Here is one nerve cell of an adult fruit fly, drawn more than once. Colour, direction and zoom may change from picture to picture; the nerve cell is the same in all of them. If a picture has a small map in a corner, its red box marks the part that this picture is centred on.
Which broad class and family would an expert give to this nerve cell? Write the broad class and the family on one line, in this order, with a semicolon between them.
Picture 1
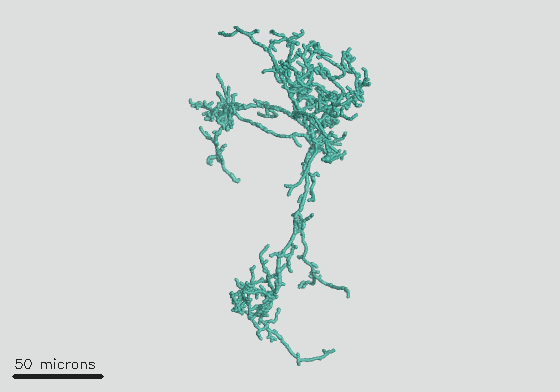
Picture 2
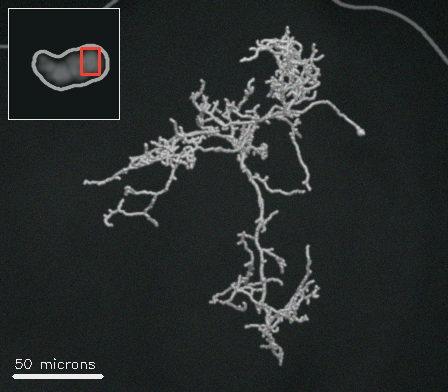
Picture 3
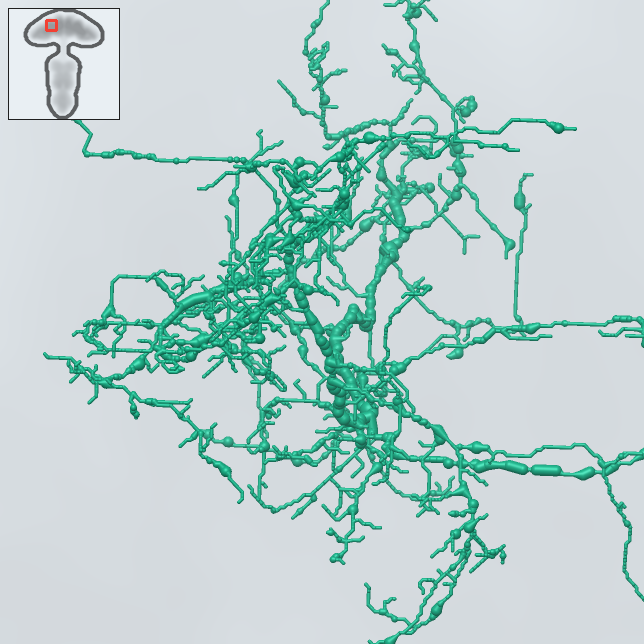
central-brain intrinsic neuron; hemilineage VLPd1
